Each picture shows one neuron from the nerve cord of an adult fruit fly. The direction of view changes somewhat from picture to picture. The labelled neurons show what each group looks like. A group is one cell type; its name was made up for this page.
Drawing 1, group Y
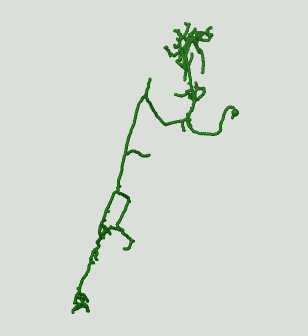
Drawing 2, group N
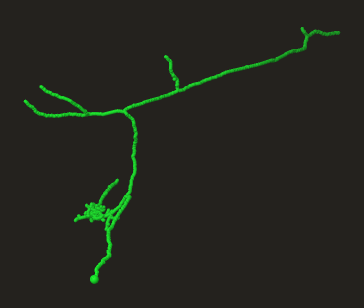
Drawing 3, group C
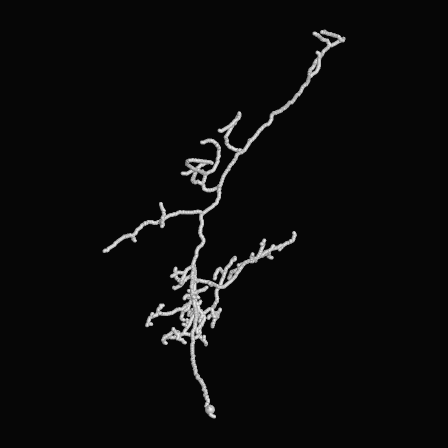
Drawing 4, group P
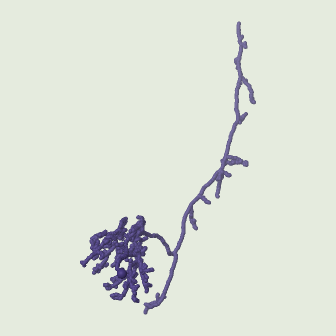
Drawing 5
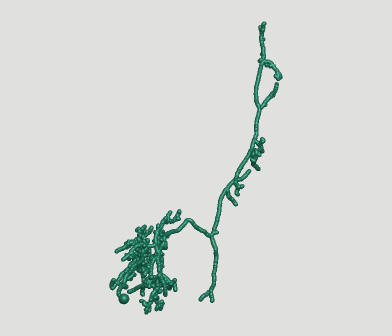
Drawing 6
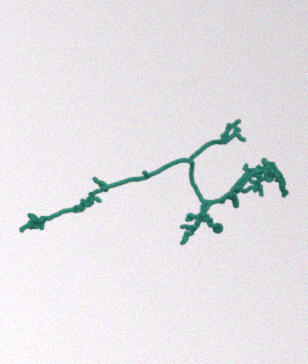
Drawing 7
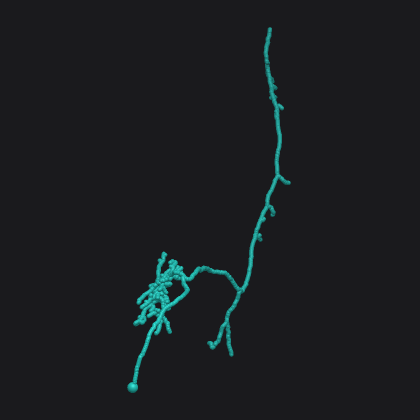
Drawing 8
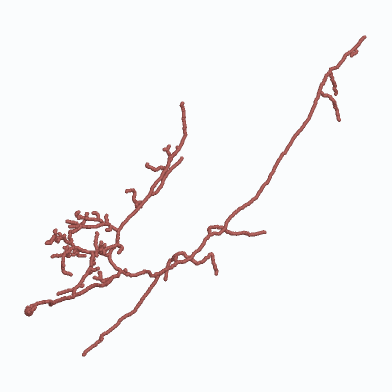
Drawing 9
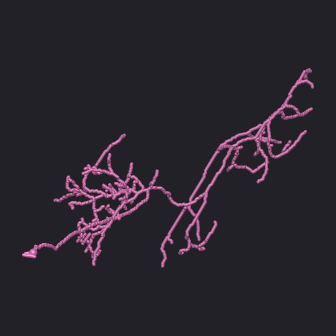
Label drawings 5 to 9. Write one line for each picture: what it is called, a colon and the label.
5: group P
6: group Y
7: group N
8: group C
9: group C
